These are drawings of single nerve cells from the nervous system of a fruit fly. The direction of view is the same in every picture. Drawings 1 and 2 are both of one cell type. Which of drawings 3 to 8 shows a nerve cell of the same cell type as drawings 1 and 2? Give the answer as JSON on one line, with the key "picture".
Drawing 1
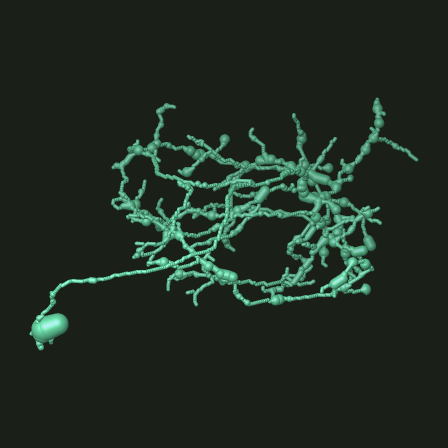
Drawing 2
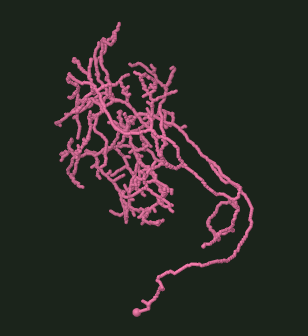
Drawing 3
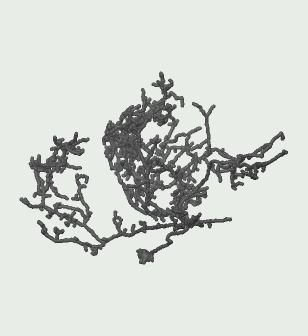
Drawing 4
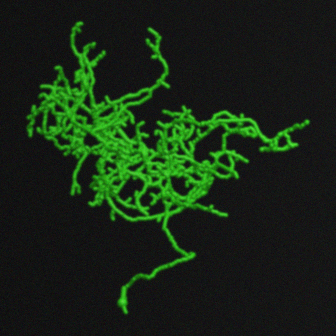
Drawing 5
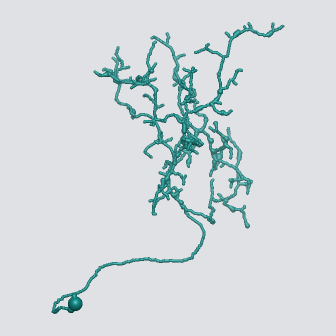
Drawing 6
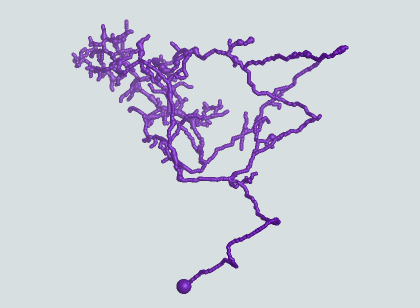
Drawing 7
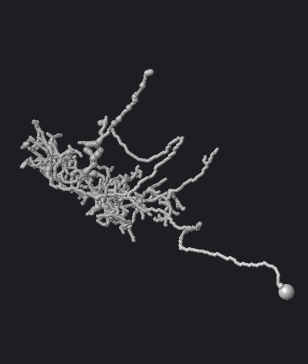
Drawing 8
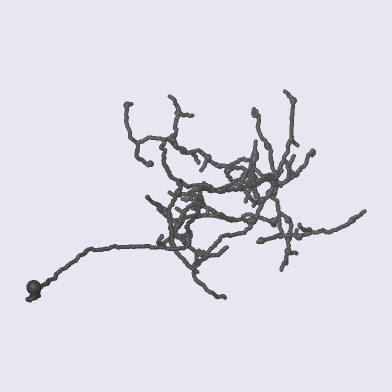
{"picture": 8}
